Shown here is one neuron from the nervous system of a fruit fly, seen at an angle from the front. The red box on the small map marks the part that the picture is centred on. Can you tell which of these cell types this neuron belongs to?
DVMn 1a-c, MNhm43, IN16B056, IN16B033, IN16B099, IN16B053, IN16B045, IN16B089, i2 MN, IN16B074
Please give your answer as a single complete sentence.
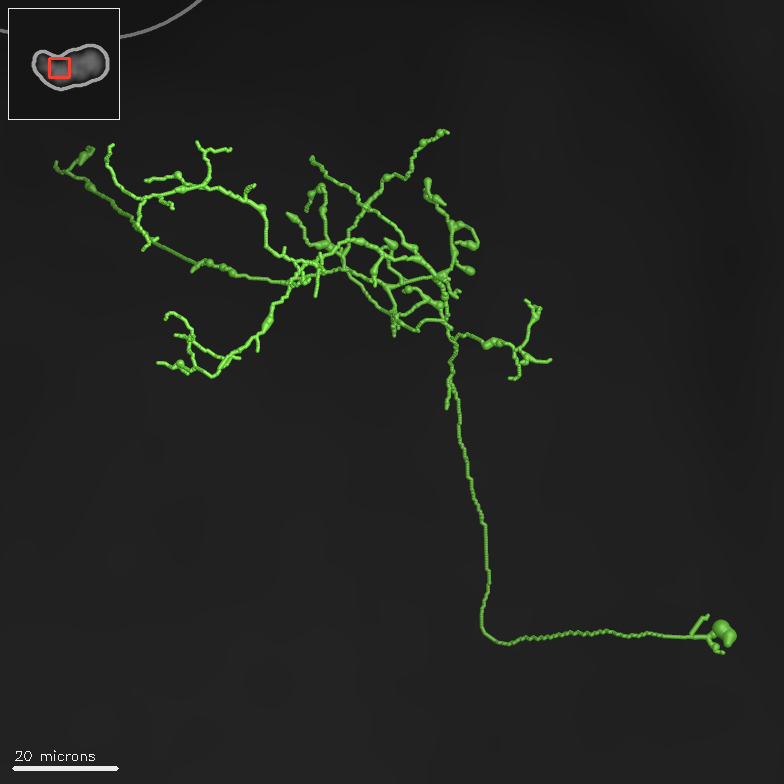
The neuron has IN16B099 as its cell type.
